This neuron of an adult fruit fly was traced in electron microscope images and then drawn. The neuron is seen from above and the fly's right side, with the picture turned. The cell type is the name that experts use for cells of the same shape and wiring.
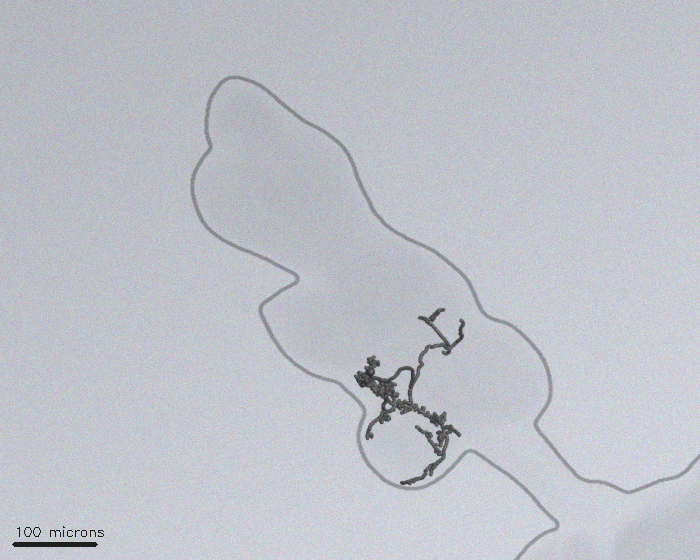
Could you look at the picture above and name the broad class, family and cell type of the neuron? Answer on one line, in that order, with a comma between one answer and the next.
nerve-cord intrinsic neuron, hemilineage 23B, IN23B062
